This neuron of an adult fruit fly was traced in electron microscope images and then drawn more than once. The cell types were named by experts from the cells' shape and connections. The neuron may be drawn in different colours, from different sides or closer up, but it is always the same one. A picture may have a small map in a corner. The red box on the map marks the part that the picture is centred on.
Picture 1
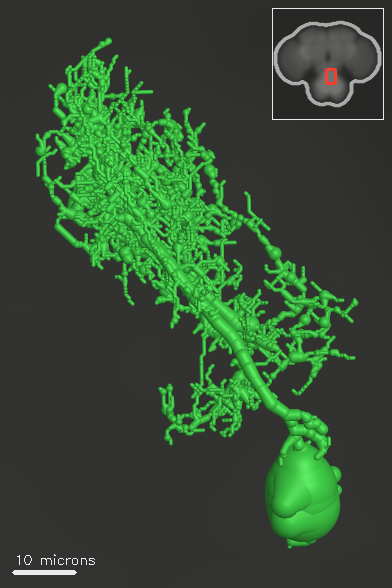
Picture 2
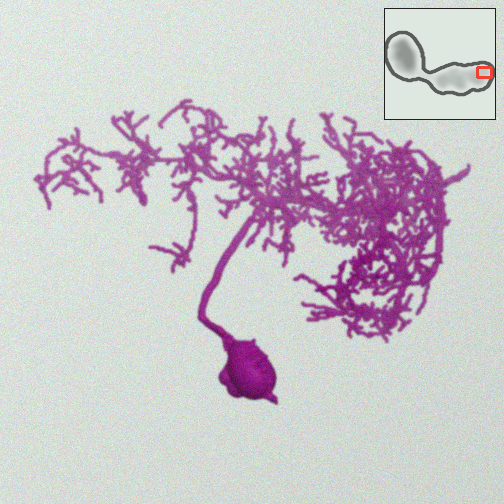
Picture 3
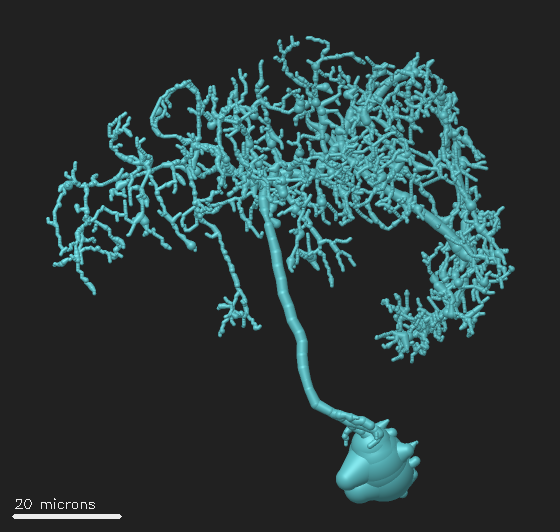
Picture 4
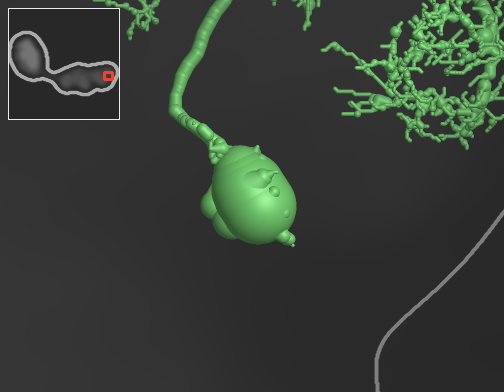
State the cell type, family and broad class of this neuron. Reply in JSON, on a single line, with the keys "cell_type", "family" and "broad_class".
{"cell_type": "MNad22", "family": "MNad", "broad_class": "motor neuron of the nerve cord"}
